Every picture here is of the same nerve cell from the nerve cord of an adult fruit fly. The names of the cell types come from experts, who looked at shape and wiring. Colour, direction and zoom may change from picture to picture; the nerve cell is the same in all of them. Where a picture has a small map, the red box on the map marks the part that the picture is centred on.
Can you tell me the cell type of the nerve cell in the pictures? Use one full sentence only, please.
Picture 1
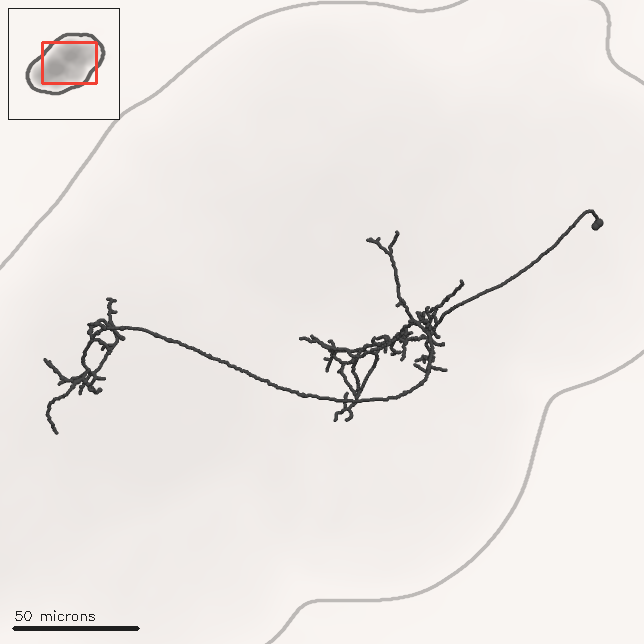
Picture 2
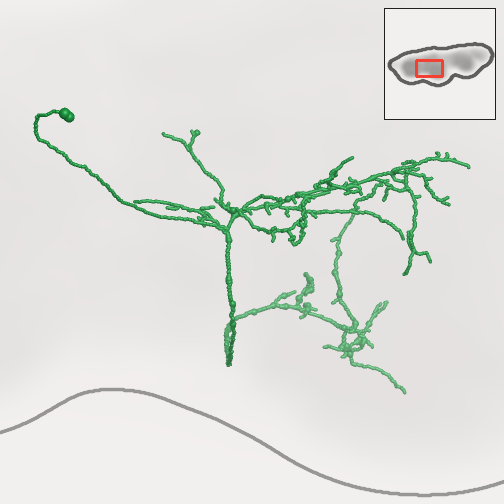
On the level of cell type, this nerve cell is IN01A073.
